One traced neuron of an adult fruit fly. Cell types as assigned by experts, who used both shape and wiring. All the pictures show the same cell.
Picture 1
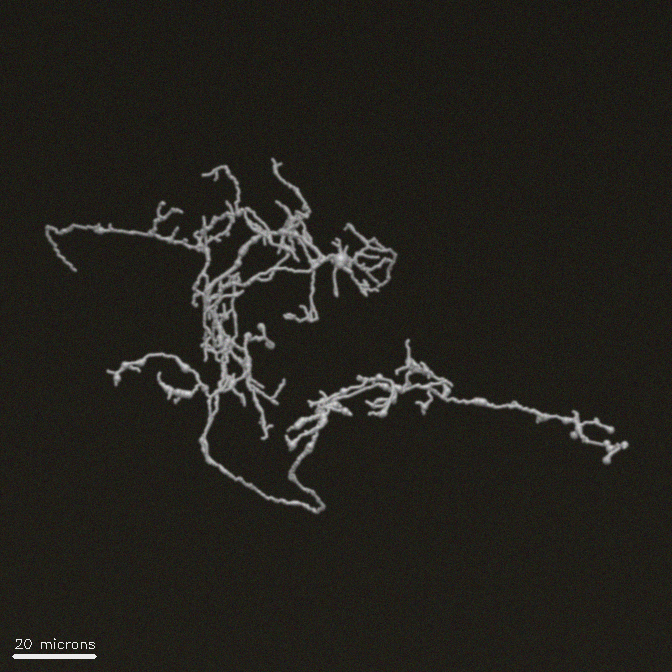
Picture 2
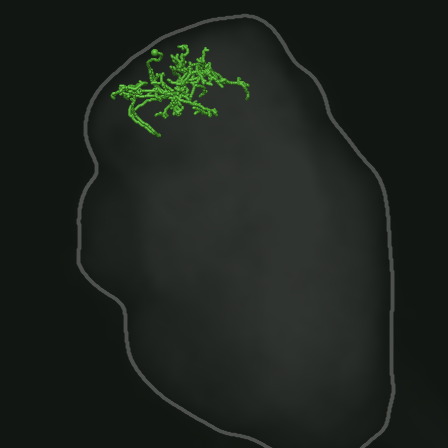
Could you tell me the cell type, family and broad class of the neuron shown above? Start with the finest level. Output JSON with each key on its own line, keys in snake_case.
{
 "cell_type": "SMP130",
 "family": "hemilineage SMPad3",
 "broad_class": "central-brain intrinsic neuron"
}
